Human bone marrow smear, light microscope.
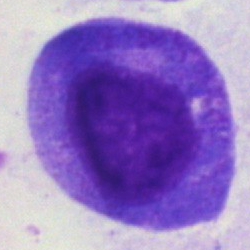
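Myelocyte in a stained bone marrow smear: a wide band of cytoplasm surrounds its nucleus on all sides. That cytoplasm is stained violet-blue, and I can find no coarse granules in it. There is also a small clear spot in the cytoplasm, right at the nucleus's right edge.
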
